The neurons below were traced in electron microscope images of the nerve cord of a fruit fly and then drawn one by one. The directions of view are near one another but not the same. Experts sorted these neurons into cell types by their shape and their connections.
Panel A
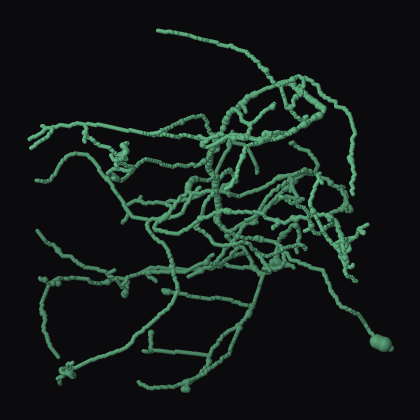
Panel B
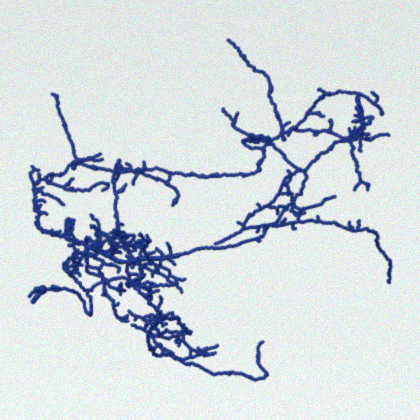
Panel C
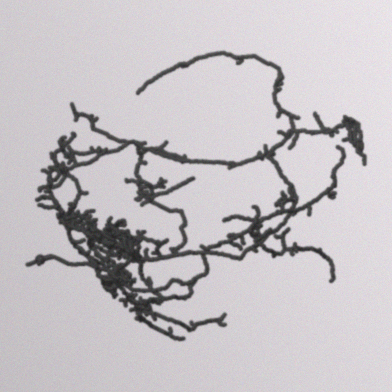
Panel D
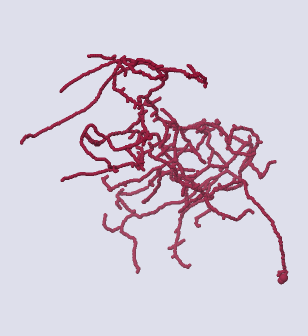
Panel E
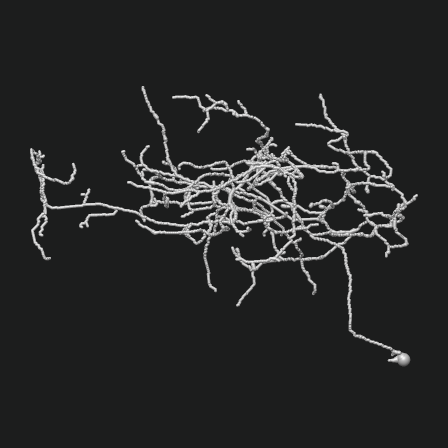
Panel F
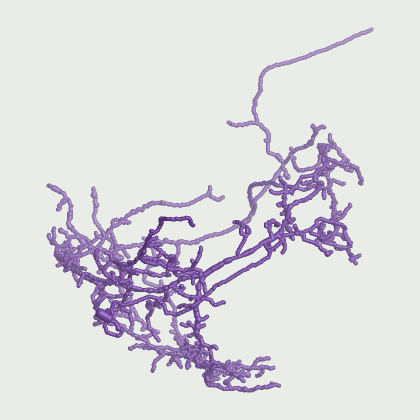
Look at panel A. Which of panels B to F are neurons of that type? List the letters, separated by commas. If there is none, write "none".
D, E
